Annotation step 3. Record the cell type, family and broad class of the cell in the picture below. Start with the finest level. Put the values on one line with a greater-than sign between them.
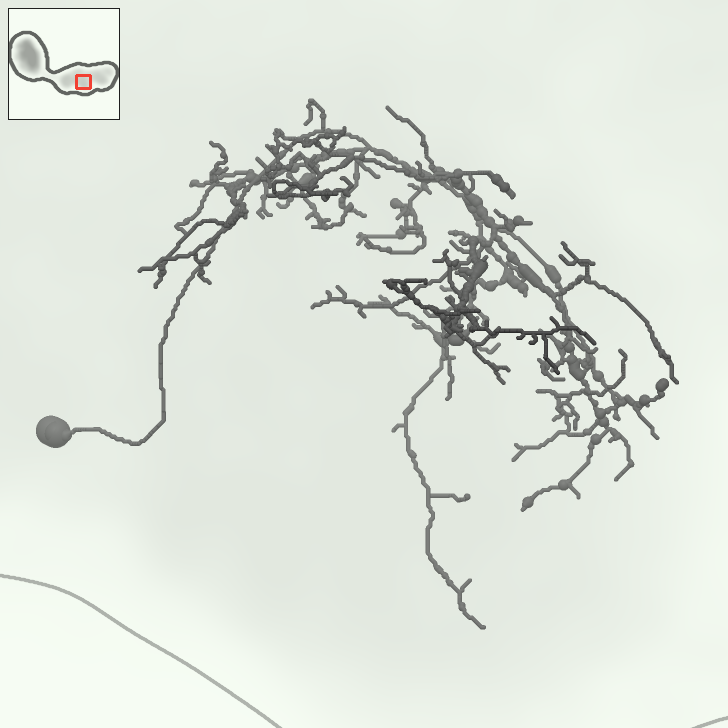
IN08A026 > hemilineage 08A > nerve-cord intrinsic neuron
